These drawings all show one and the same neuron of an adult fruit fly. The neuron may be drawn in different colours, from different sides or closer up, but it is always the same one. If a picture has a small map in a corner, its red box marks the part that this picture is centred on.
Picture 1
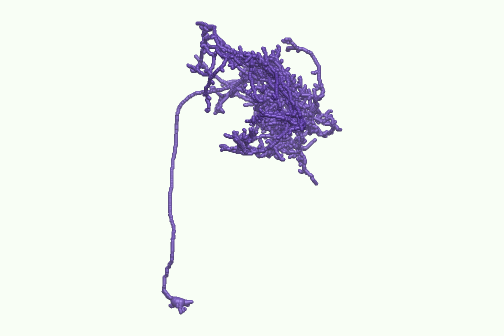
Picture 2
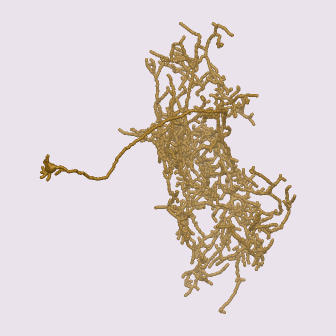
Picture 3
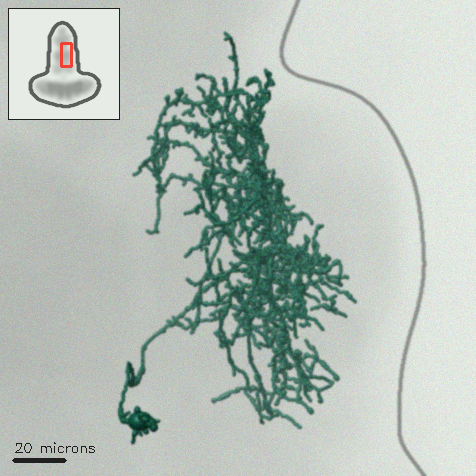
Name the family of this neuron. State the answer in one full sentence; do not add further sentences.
The family of the neuron is hemilineage 02A.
